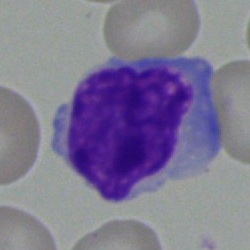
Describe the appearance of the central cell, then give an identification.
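Chromatin dark purple, coarsely clumped. Cytoplasm pale blue, no granules visible. No cytoplasmic vacuoles. Lymphocyte.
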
